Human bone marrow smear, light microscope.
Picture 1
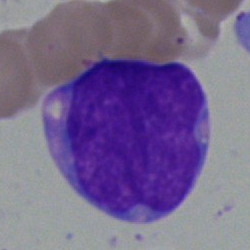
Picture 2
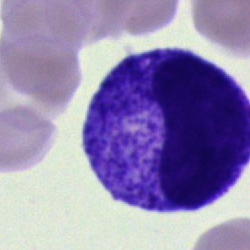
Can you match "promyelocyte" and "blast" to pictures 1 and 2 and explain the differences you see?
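Of the two, picture 2 holds the promyelocyte and picture 1 the blast. In the blast, the nucleus fills most of the cell and the cytoplasm forms only a narrow rim, widest on the left; in the promyelocyte, the cytoplasm takes up roughly the left half of the cell.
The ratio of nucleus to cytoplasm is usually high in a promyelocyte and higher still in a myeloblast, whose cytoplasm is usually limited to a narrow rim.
The promyelocyte's cytoplasm holds granules, which are sparser in its middle and leave a paler patch there.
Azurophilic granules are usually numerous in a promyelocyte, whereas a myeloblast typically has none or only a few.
The blast's cytoplasm stains blue and contains a small clear vacuole at the upper left.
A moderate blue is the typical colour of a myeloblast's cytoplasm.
The blast's chromatin is finely stippled rather than coarsely clumped, and its outline is smooth, without surface projections. The promyelocyte's nucleus lies against the right side of the cell as a single unlobed mass, stained very dark and almost uniformly, with a smoothly curved border facing the cytoplasm; the cell outline is round and smooth.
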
